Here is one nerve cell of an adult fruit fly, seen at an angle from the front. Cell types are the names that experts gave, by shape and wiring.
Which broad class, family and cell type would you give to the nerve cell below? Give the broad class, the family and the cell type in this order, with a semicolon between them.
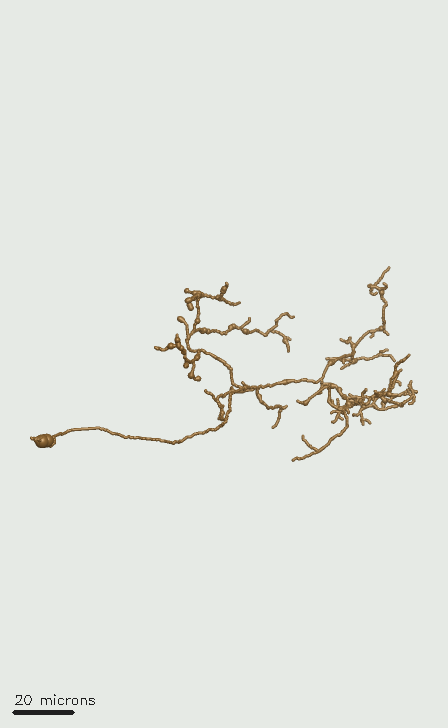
nerve-cord intrinsic neuron; hemilineage 14A; IN14A059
